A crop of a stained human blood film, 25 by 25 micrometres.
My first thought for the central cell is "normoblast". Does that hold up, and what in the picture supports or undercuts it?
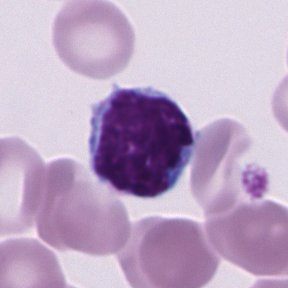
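The decisive feature is the cytoplasm, a thin rim around the nucleus that is pale blue.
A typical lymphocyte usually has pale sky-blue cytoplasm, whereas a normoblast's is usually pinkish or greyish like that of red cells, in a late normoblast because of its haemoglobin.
The cell is therefore a typical lymphocyte and not a normoblast. Its chromatin is dark purple and coarsely clumped.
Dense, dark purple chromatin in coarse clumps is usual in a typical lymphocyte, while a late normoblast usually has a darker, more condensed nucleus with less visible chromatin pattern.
The cell measures about 10 micrometres across, and its nucleus, about 9 micrometres across, fills about 80% of the cell's area.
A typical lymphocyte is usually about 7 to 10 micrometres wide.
The outline is roughly round with a slightly ragged edge, no nucleoli are visible, and the cytoplasm shows neither granules nor vacuoles.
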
